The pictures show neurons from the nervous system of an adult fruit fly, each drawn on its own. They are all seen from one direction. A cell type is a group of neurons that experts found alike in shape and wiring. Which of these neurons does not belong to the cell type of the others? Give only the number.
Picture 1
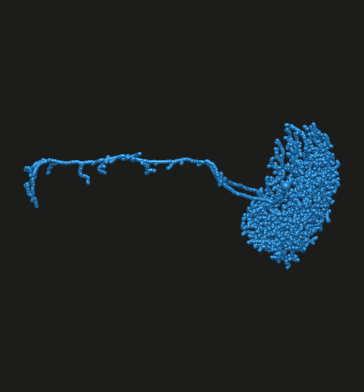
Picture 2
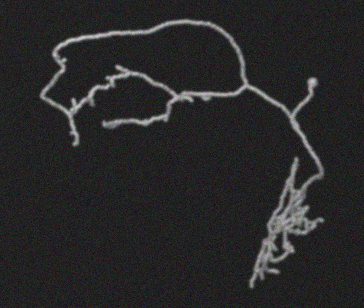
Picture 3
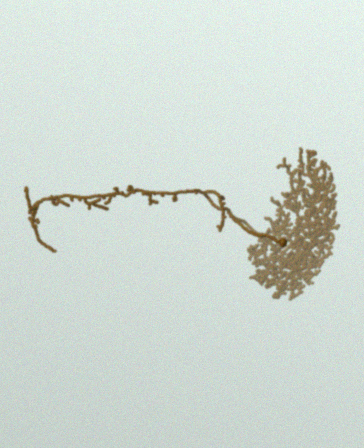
2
